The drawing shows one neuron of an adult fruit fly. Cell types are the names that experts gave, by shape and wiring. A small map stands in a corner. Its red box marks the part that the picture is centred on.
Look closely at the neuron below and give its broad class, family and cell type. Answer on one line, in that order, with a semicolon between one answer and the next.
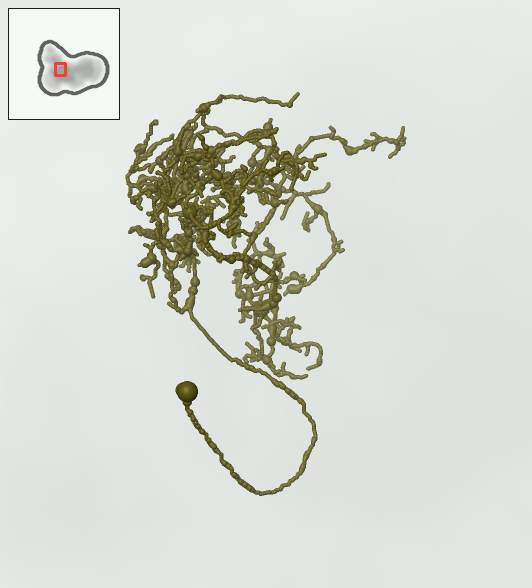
central-brain intrinsic neuron; hemilineage LHl4_dorsal; CB2107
